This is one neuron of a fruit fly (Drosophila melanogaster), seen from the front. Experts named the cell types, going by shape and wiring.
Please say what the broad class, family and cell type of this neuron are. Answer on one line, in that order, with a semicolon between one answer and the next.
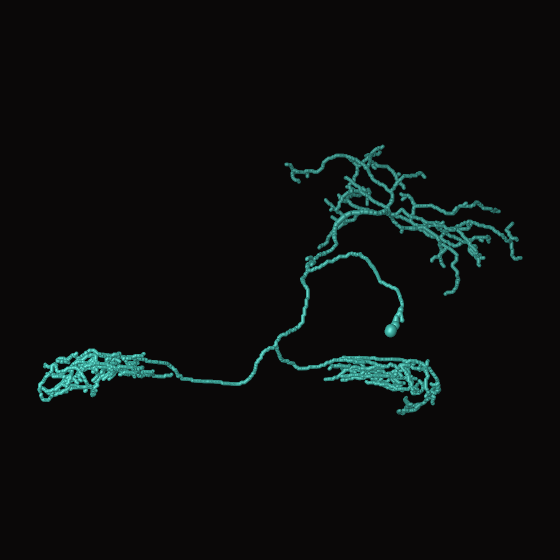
central-brain intrinsic neuron; class DAN; PAM10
